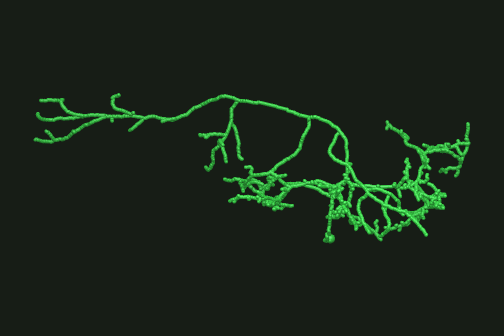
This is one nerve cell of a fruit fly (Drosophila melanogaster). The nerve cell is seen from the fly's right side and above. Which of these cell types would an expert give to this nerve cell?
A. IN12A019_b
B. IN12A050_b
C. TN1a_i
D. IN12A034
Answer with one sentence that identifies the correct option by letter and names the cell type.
Option A, the cell type IN12A019_b, describes the nerve cell.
